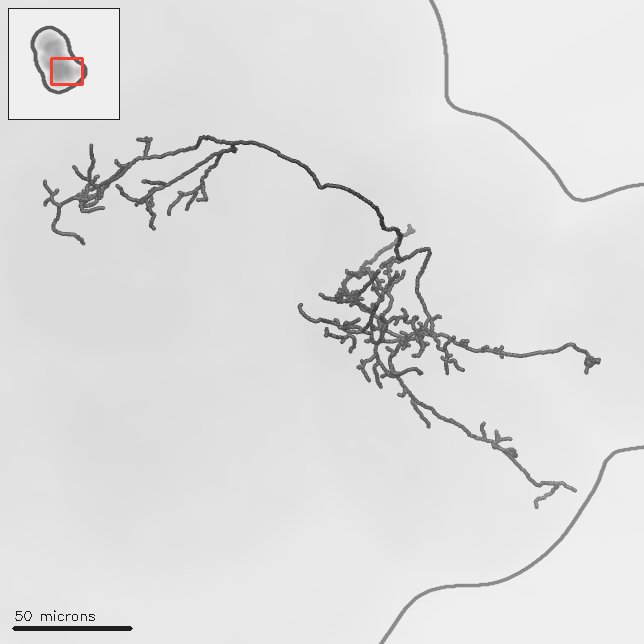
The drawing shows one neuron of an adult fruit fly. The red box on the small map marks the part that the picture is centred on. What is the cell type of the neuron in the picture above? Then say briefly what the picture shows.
Its cell type is IN18B036. Its broad class is nerve-cord intrinsic neuron. Its cell body lies on the right of the picture. By the scale bar it is about 250 microns wide in this view. The picture shows dozens of branch ends.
